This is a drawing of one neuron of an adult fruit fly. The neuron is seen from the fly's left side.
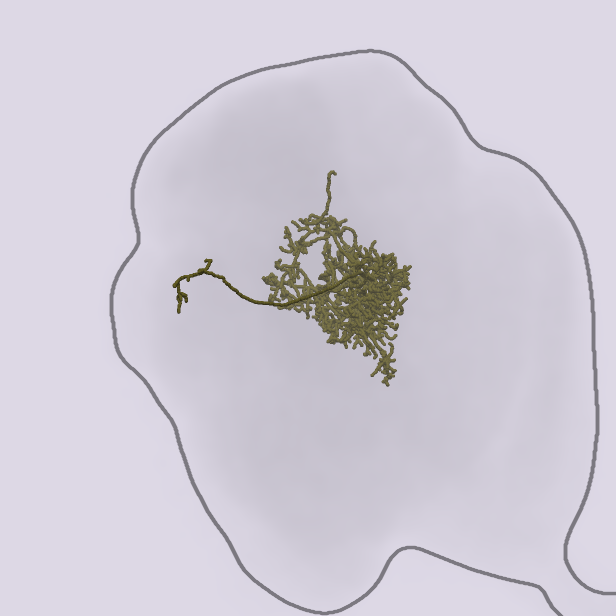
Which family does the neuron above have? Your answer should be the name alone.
hemilineage VLPl&d1_lateral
